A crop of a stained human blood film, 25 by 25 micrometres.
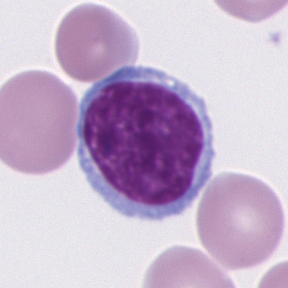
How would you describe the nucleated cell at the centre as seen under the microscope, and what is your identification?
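An oval nucleus with a smooth border and no indentation fills about 70% of the cell's area. Its chromatin is dense and clumped, with small paler patches lying between darker areas. A narrow pale blue rim of cytoplasm surrounds it, finely ragged rather than smooth at its outer edge. The cell is about 13 micrometres across. It is a typical lymphocyte.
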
